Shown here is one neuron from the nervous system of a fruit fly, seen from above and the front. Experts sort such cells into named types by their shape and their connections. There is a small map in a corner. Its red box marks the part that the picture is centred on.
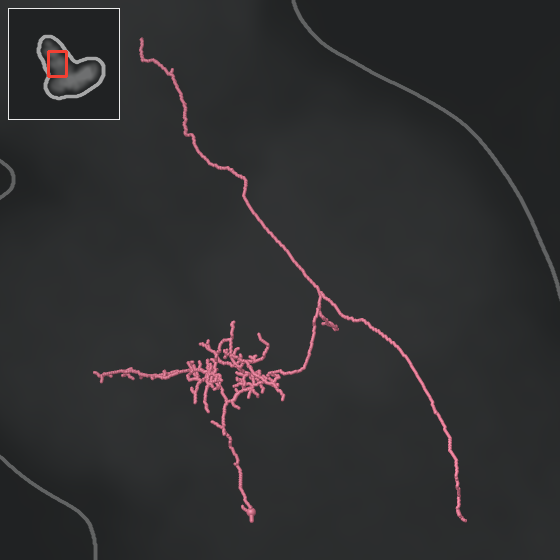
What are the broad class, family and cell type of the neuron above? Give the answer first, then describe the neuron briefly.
This is a nerve-cord intrinsic neuron. Its family is hemilineage 10B. Its cell type is IN10B042. Its cell body lies at the bottom of the picture. The picture shows dozens of branch ends.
